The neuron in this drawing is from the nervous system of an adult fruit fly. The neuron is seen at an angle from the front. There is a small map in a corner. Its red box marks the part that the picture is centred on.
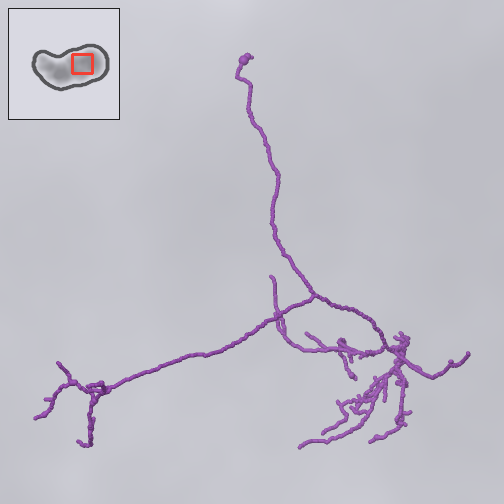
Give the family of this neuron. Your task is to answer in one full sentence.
This neuron falls within the family hemilineage VLPp2.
